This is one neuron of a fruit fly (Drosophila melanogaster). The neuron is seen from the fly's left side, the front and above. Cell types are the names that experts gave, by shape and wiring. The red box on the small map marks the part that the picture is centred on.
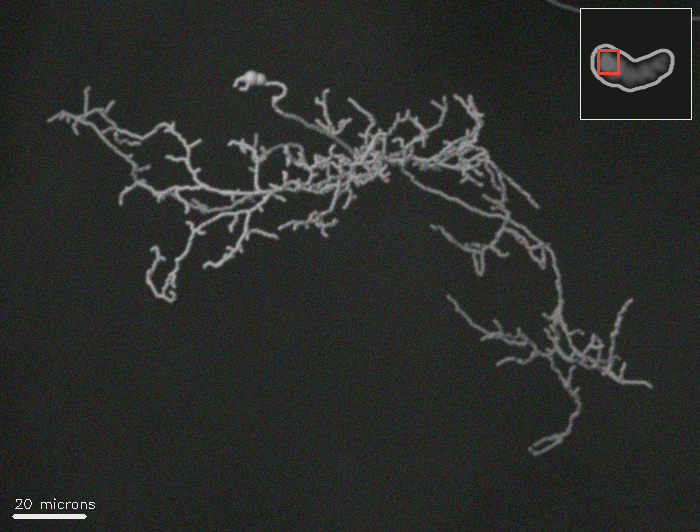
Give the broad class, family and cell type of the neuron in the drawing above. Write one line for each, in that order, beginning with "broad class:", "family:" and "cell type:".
broad class: central-brain intrinsic neuron
family: hemilineage SMPad2
cell type: SMP063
